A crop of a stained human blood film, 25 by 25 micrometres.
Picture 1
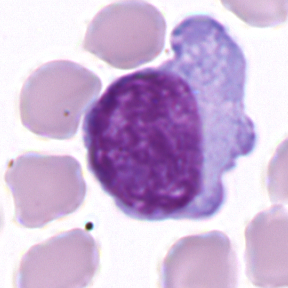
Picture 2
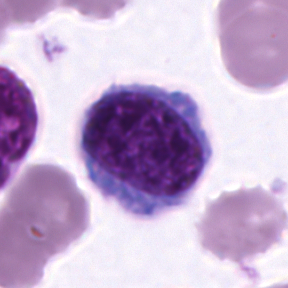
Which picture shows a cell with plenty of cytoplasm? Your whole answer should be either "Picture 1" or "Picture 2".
Picture 1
